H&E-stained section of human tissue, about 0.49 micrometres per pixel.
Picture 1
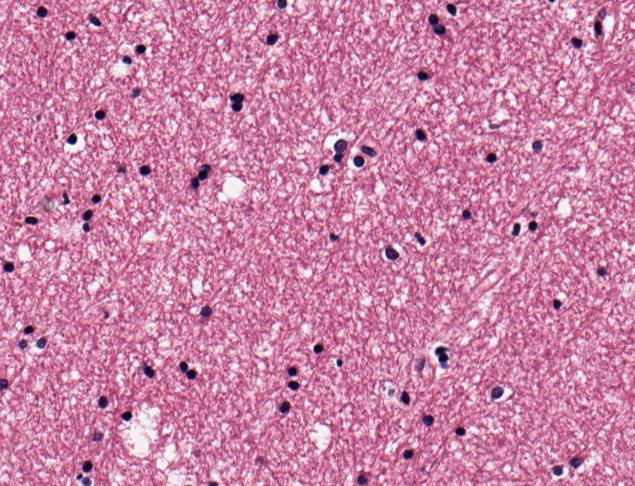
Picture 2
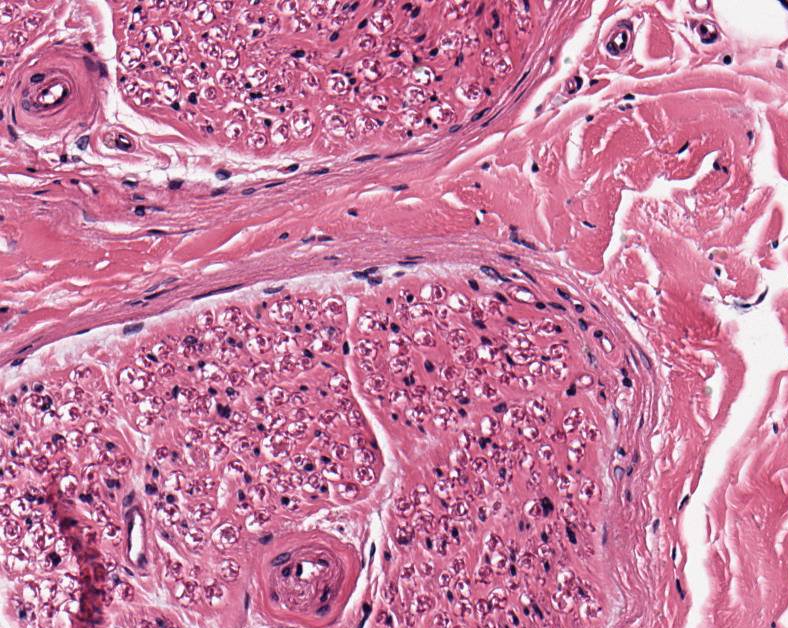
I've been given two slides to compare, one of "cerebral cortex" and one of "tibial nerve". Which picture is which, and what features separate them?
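Cerebral cortex: picture 1. Tibial nerve: picture 2. In the cerebral cortex, small, round, dark blue nuclei are scattered fairly evenly across the field, mostly with little or no visible cytoplasm; several sit within clear, empty-looking halos, and some lie in pairs or groups of two or three. The tibial nerve shows two large rounded bundles separated by a diagonal band of connective tissue, each wrapped by a thin layered perineurium of flattened cells with elongated dark nuclei. Inside, cross-cut fibres form small pale rings around central pink dots, consistent with myelinated nerve fibres.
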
